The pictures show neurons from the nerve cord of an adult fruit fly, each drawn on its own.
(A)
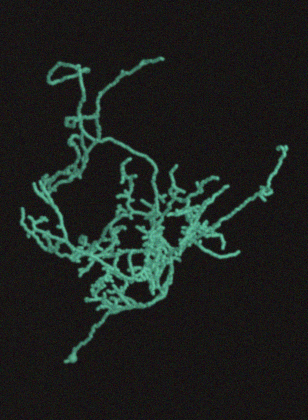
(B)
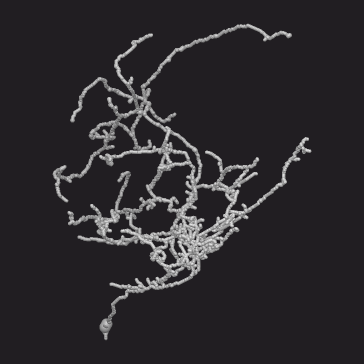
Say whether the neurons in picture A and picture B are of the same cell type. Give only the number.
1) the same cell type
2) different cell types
1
